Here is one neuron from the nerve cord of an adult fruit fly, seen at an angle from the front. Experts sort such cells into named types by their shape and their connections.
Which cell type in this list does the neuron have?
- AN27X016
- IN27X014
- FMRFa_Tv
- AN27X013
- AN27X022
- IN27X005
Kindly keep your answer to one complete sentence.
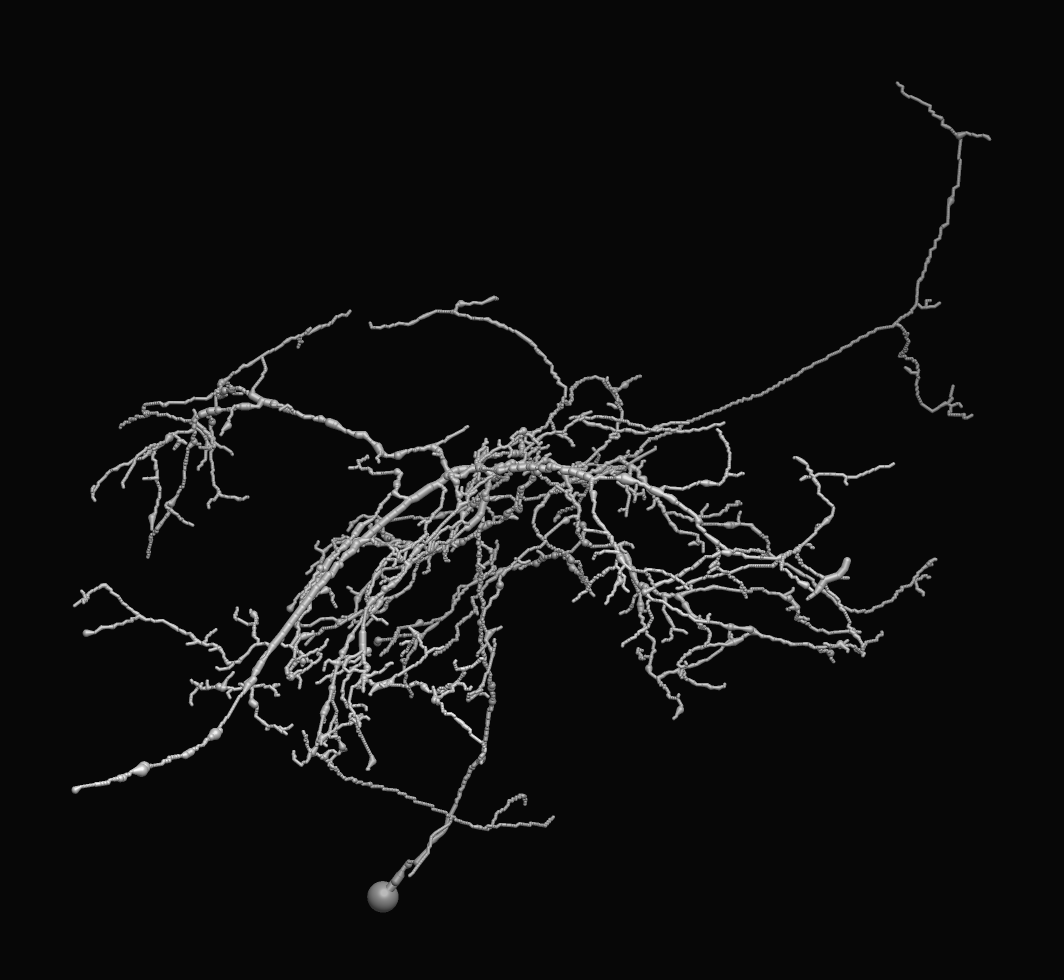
Under cell type classification, the neuron is AN27X016.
